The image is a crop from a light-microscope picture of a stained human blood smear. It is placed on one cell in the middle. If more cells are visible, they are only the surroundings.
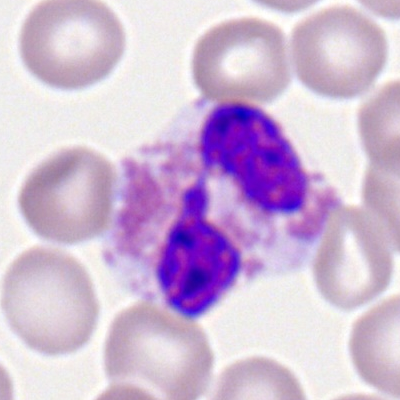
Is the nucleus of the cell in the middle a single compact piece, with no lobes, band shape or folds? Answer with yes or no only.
No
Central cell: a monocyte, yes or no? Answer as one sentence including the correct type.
No, the central cell is not a monocyte; it is an eosinophil instead.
